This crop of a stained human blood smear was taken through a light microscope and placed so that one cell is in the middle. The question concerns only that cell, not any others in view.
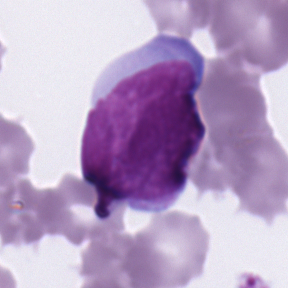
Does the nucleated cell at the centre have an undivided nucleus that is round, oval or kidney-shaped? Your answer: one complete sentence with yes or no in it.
Yes, the nucleus of this cell is one compact round, oval or kidney-shaped mass.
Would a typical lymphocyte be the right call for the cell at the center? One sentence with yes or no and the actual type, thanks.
No, the central cell is identified not as a typical lymphocyte but as a myeloblast.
